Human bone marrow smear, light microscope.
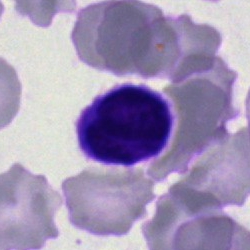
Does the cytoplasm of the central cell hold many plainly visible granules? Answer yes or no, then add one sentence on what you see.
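No. No granules are visible in the cell.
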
